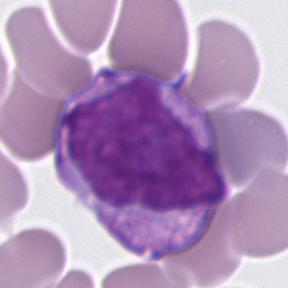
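Atypical promyelocyte, in the middle. The outline is polygonal, I'd say, with several flattened sides, and a small pointed tag juts from its upper right edge. Chromatin looks finely stippled, not coarsely clumped, and fine pinkish-purple granules sit in the cytoplasm.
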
